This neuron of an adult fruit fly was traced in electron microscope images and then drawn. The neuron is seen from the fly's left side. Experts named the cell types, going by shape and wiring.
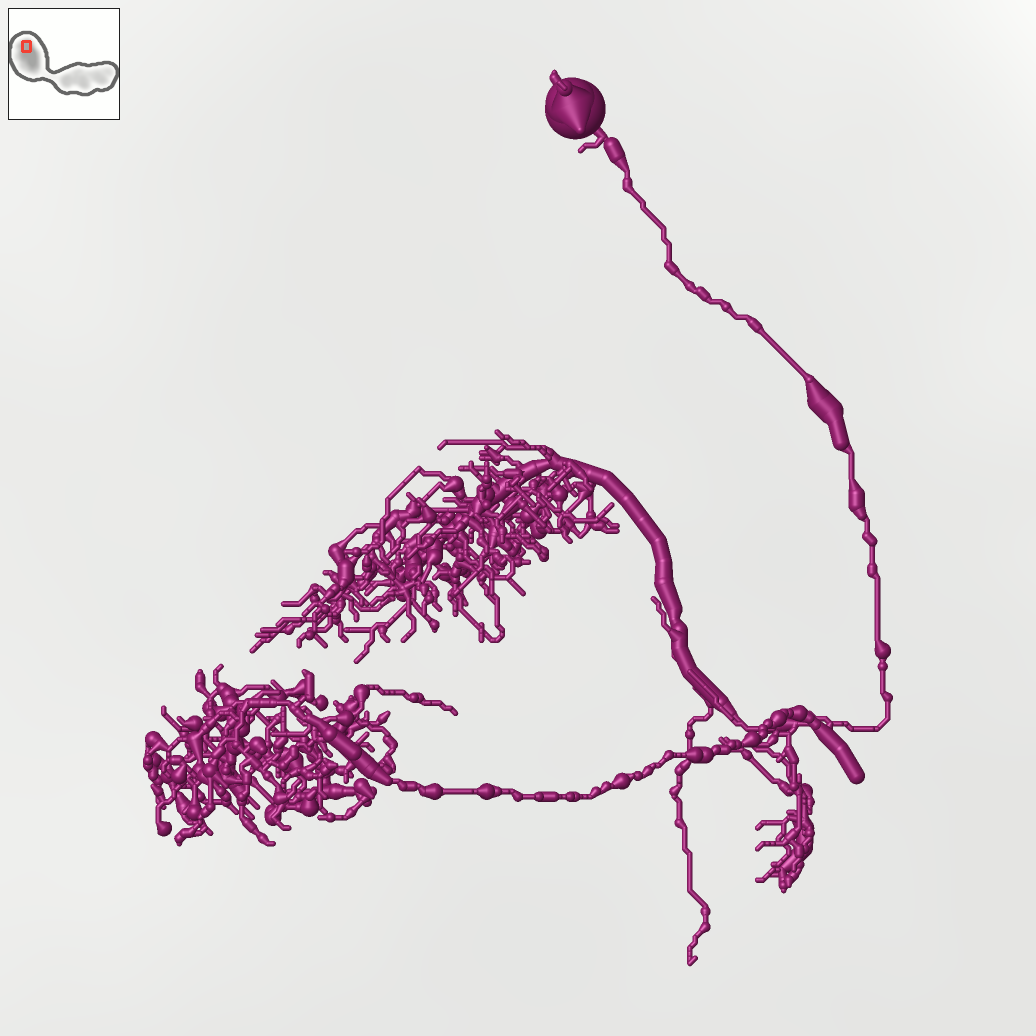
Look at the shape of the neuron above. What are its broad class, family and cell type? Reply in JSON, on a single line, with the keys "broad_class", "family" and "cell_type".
{"broad_class": "central-brain intrinsic neuron", "family": "class CX", "cell_type": "hDeltaF"}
